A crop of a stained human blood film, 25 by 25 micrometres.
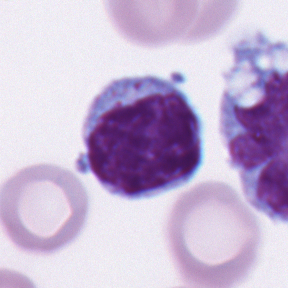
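Typical lymphocyte: a roughly round cell whose nucleus is a single rounded mass without lobes, and with no distinct nucleoli you can make out. Do notice the small pale knob protruding from the lower left edge of the cell.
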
